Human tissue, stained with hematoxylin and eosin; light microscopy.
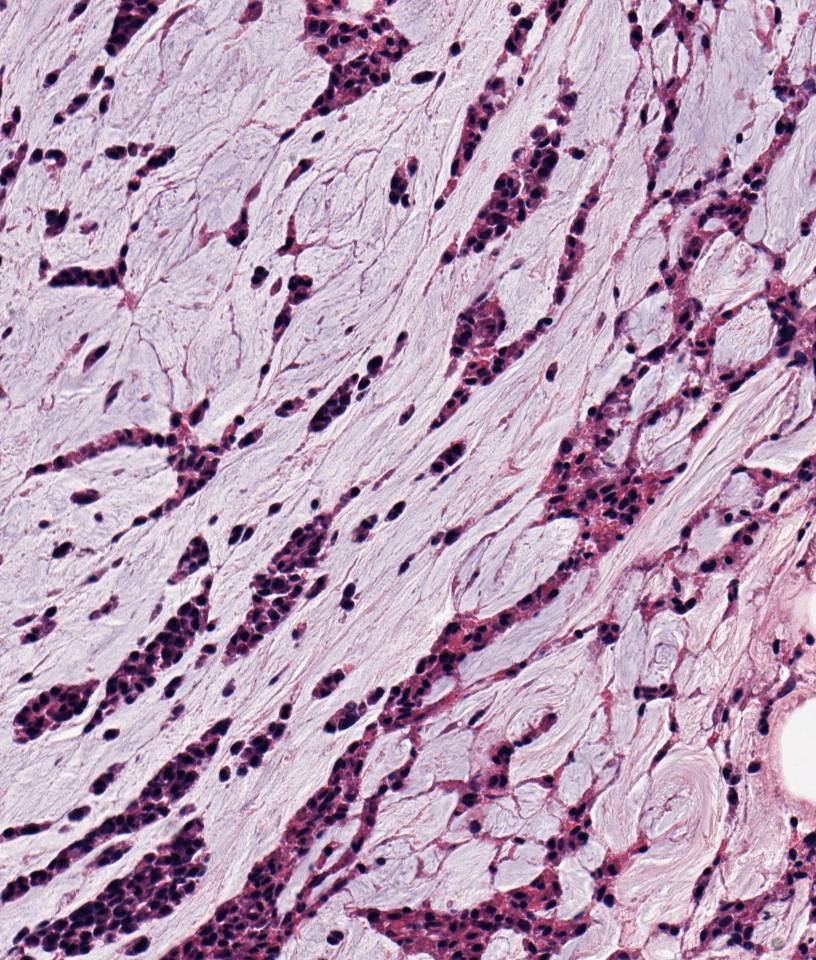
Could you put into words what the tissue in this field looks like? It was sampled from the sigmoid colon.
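Abundant pale pink-lilac fibrillary stroma fills most of the field between the cell groups. The cells have small, round to oval, darkly staining nuclei, and most have only scant cytoplasm around the nucleus. No glands with open lumens are formed.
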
